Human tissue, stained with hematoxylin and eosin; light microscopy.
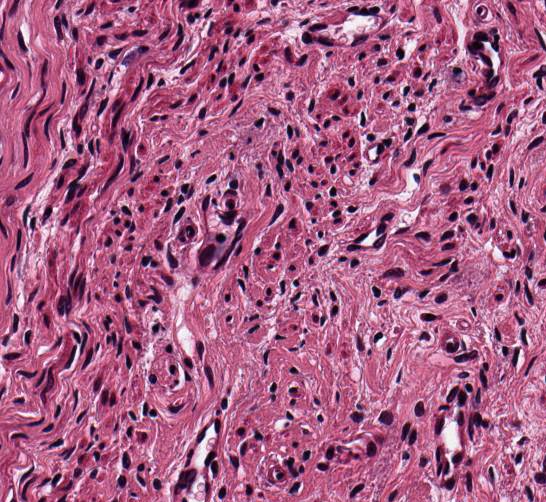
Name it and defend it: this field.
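The tissue shown is dense connective tissue: dense pink fibrous stroma with scattered cells, and no epithelium anywhere. Along the left edge, wavy collagen bundles run roughly from top to bottom. Most nuclei are dark and elongated, in spindle-shaped cells between the bundles.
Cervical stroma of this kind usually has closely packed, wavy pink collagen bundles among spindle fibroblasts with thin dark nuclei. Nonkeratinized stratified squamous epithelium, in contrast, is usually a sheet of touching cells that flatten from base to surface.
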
